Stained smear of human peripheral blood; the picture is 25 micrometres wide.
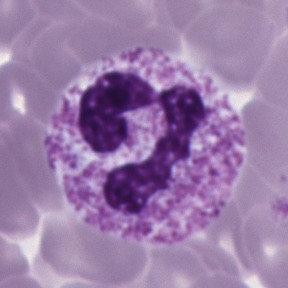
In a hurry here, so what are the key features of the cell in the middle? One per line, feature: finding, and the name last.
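Outline: round
Chromatin: dark purple, densely clumped
Nucleoli: none visible
Surroundings: closely packed red cells on all sides
Name: segmented neutrophil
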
